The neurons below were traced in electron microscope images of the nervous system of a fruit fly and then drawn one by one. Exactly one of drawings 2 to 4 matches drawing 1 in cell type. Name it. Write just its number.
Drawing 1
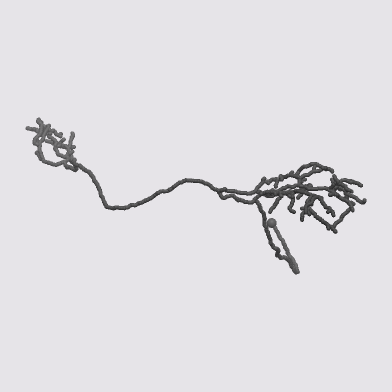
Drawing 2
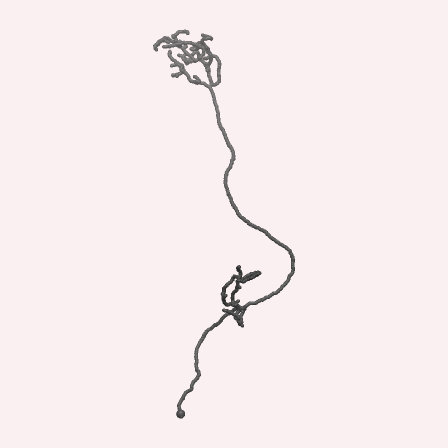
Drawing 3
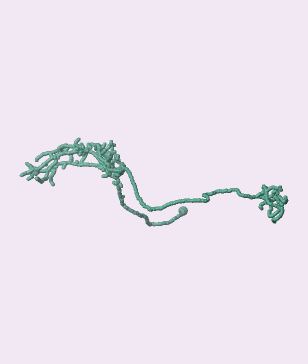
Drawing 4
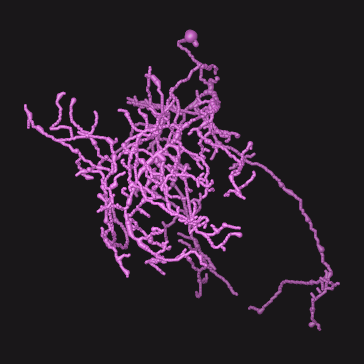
3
